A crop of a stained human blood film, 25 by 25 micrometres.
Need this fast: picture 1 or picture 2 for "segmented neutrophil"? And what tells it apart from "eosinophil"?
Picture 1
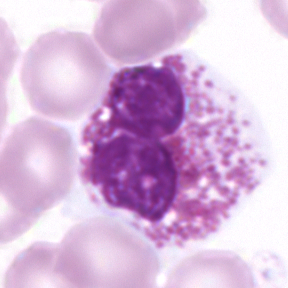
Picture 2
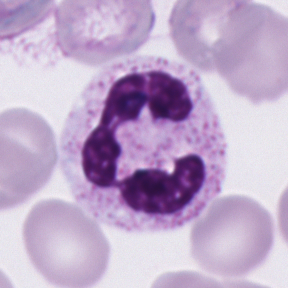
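An eosinophil is in picture 1; picture 2 holds a segmented neutrophil. The granules are where they part company: the eosinophil's cytoplasm is packed with coarse, round pinkish-red granules of fairly even size, while the neutrophil has fine pinkish-violet ones scattered evenly through plentiful pale pinkish-lilac cytoplasm.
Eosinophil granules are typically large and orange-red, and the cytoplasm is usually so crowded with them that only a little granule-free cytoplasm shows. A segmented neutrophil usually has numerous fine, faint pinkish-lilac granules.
The nuclei are laid out differently as well: the eosinophil has two lobes, one above the other, and the neutrophil's lobes form a C shape opening to the right.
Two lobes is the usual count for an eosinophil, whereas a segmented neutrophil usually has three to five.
Both have dark purple clumped chromatin, densely so in the neutrophil, and neither shows nucleoli.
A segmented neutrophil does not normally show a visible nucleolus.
The neutrophil's outline is round and smooth, and red cells lie close against the eosinophil's upper left side.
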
